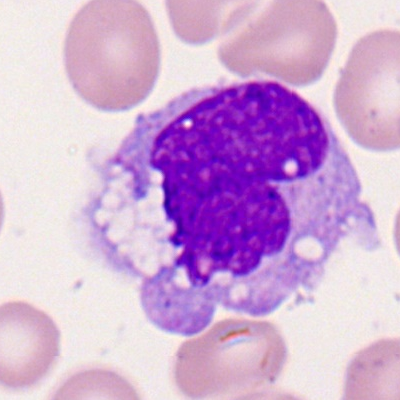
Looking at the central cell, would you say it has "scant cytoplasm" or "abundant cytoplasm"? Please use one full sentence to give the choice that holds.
The cell's cytoplasm around its nucleus is ample.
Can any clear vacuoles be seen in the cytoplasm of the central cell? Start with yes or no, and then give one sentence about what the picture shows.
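Yes. A cluster of many small vacuoles lies in the cytoplasm to the left of the nucleus.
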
